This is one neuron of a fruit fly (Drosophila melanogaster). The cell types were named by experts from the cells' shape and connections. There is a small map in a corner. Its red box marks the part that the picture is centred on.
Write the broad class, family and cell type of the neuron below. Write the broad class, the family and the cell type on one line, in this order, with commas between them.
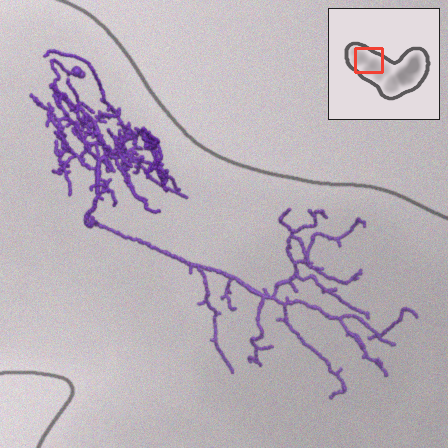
nerve-cord intrinsic neuron, hemilineage 18B, IN18B042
